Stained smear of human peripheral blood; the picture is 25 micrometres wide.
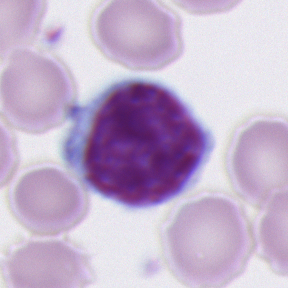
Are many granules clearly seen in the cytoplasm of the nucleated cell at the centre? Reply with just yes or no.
No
